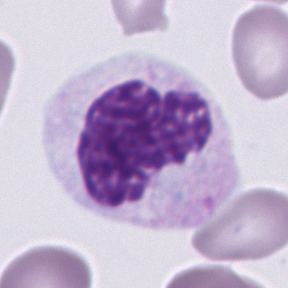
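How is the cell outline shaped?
It is smooth and roughly oval.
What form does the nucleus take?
It is irregularly folded, with a notch on its lower right side.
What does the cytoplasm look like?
It is pale greyish-lilac, with fine pinkish-purple granules scattered through it.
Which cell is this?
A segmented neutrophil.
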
